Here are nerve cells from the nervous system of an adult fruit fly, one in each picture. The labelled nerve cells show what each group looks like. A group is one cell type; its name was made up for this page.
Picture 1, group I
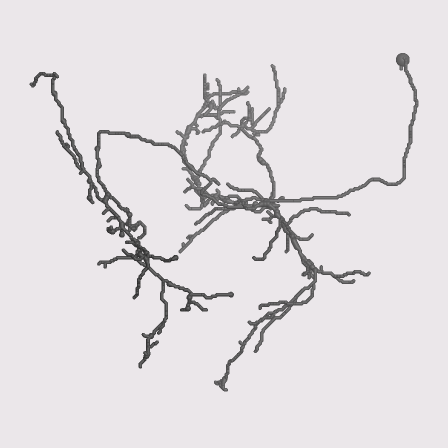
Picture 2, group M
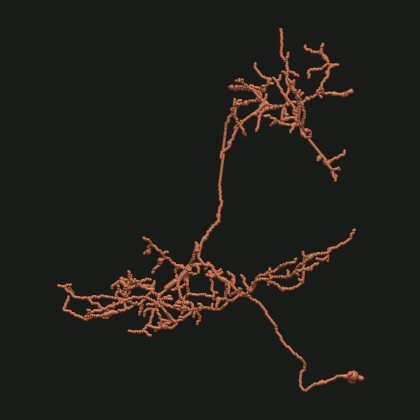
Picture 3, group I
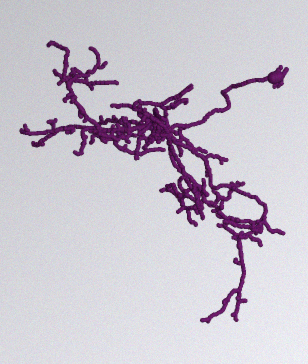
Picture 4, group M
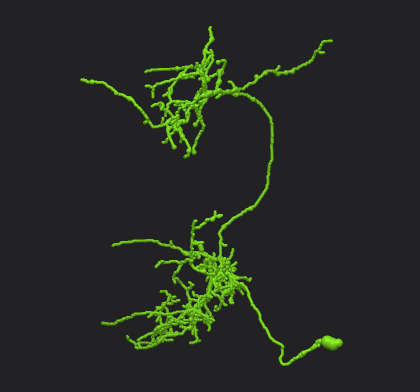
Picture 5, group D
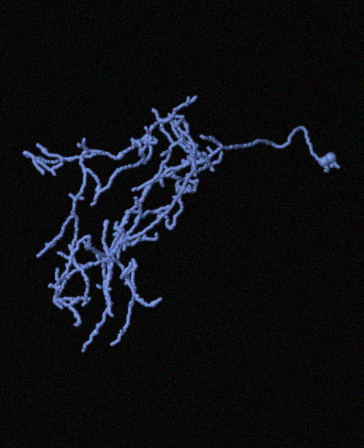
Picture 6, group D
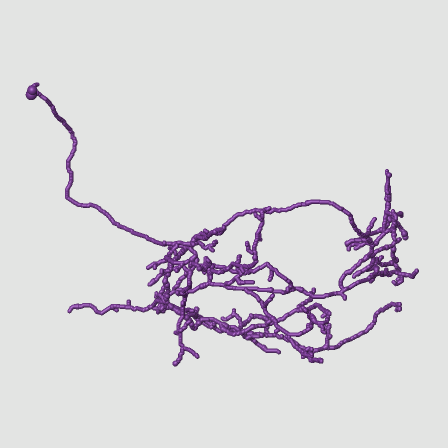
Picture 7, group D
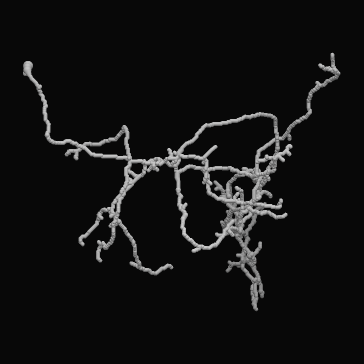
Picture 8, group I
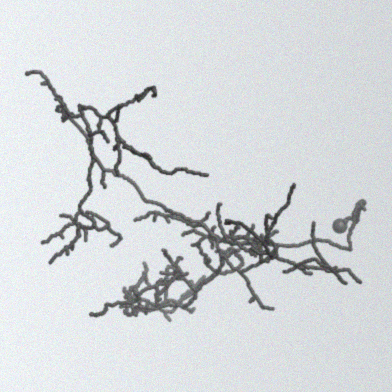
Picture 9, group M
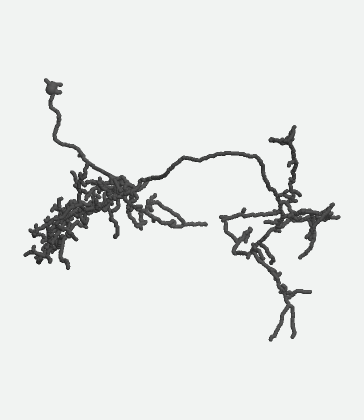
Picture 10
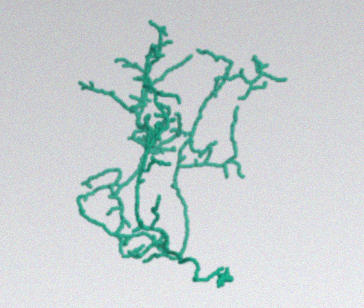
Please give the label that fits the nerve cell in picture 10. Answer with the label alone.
group D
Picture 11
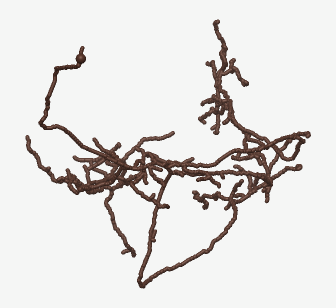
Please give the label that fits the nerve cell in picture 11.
group D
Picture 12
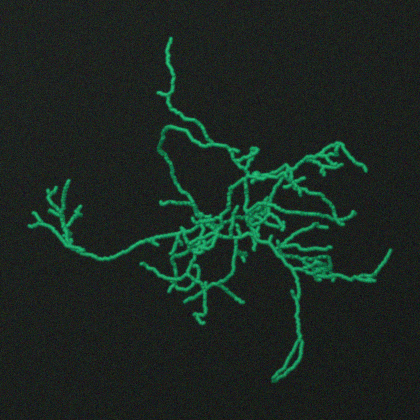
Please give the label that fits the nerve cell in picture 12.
group I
